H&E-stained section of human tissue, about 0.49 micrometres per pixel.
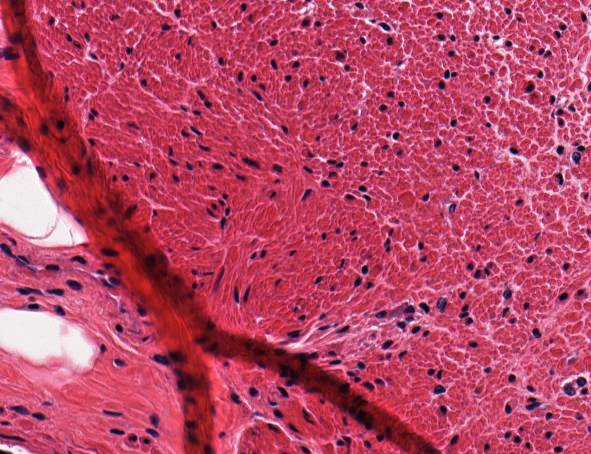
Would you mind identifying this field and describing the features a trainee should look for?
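Smooth muscle, as densely packed eosinophilic cells, fills most of the field from the centre to the upper right.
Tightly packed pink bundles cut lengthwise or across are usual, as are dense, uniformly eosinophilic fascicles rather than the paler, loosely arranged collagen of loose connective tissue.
In the upper right the cells are cut mainly across, as small polygonal profiles. Small, dark nuclei are scattered singly among them. Paler pink connective tissue with wavy fibres fills the lower left corner.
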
